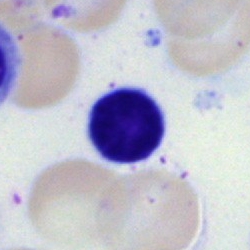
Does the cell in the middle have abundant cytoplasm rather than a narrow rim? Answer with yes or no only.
No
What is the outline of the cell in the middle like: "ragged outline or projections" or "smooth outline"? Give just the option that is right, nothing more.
Smooth outline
